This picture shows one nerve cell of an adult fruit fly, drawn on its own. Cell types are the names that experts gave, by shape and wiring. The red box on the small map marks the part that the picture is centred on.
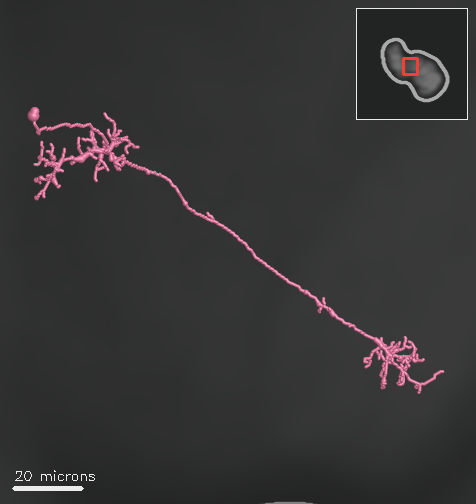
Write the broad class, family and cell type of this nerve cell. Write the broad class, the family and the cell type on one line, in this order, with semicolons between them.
optic-lobe intrinsic neuron; Tm; Tm5Y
